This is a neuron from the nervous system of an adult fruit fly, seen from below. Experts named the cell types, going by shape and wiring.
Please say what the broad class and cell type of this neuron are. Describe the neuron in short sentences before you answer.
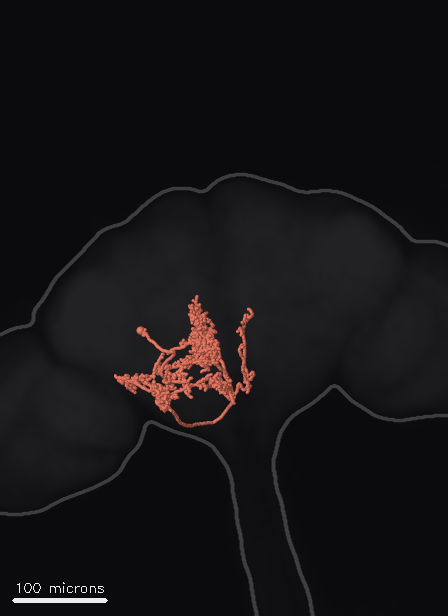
It lies in the brain. From left to right in the picture it spans about 150 microns. It is a central-brain intrinsic neuron. It is of cell type GNG575.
